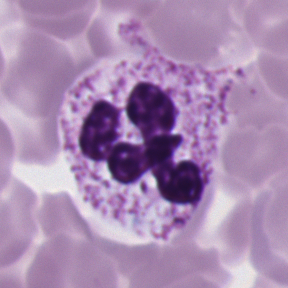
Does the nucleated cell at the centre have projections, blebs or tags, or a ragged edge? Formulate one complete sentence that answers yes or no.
Yes, what the cell shows is a rough outline, frayed or with projections, blebs or tags.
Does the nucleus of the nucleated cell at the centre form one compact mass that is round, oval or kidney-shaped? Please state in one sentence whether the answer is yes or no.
No, this cell has a lobed nucleus rather than a single undivided one.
